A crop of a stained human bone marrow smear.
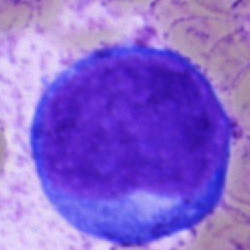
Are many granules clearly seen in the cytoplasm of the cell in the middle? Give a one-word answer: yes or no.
No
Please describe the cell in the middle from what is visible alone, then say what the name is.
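Nucleus first: it fills most of the cell and sits toward the top, leaving more cytoplasm below it. Chromatin next: it stains dark purple. Cytoplasm last: a pale clear zone lies in it just below the nucleus. This cell is a blast.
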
